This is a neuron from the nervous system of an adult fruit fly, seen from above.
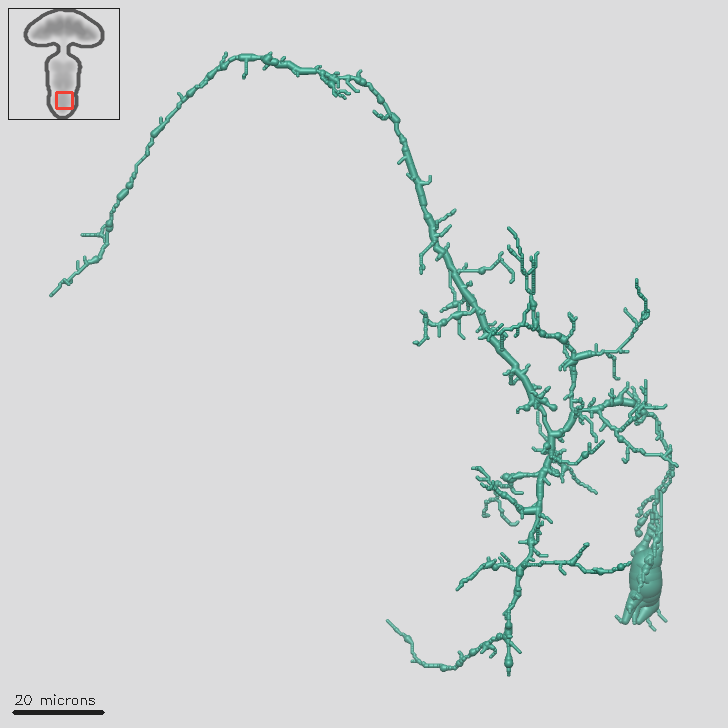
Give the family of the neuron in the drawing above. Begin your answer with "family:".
family: hemilineage 15B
